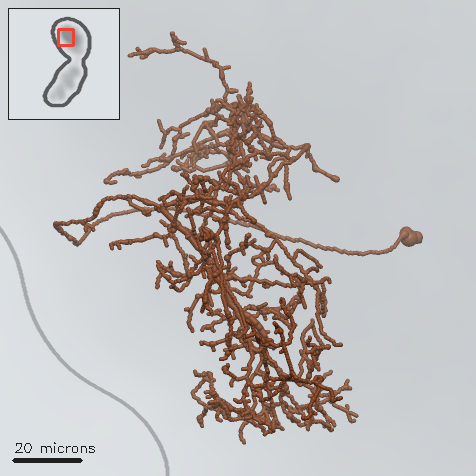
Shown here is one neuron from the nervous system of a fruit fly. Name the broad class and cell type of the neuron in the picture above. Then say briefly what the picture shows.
This is a central-brain intrinsic neuron. Its cell type is SLP080. The cell body is on the right of the picture. From top to bottom in the picture it spans about 120 microns. The picture shows more than a hundred branch ends.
